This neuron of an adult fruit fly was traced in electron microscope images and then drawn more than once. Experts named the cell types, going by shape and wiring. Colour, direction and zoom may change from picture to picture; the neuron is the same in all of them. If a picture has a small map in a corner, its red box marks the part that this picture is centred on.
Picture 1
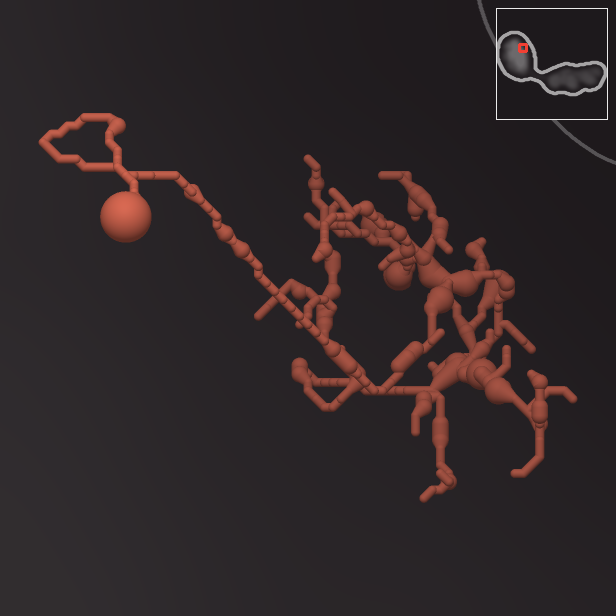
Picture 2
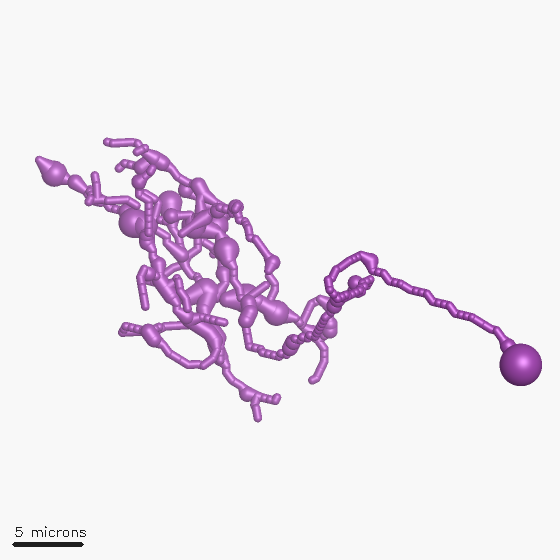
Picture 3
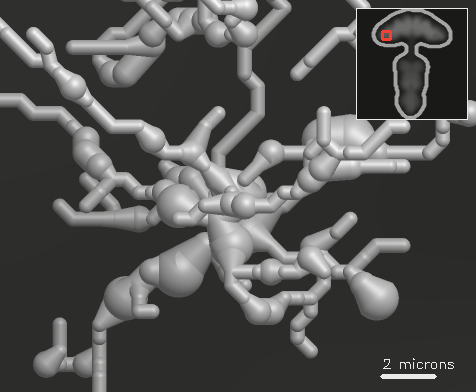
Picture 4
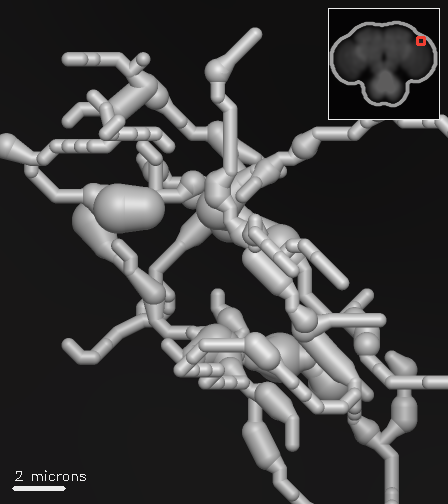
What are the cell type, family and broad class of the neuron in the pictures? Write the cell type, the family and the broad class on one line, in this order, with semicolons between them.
Cm4; Cm; optic-lobe intrinsic neuron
